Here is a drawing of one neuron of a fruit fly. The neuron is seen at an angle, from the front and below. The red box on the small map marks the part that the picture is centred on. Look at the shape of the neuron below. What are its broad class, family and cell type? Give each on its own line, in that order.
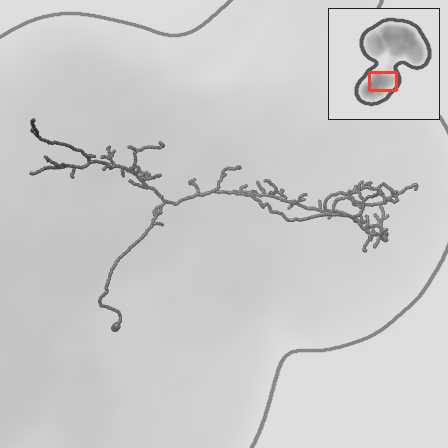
nerve-cord intrinsic neuron
hemilineage 12B
IN12B083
